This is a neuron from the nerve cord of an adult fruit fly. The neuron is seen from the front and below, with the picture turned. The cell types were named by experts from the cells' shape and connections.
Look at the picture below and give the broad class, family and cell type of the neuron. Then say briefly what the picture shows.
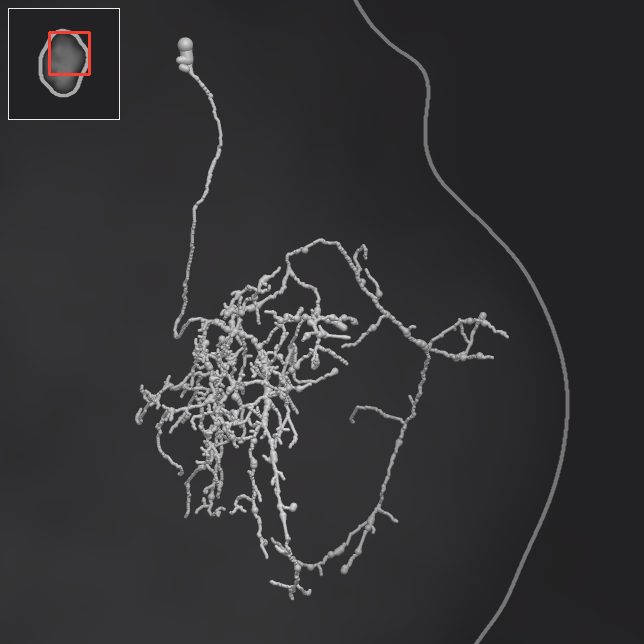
It is a nerve-cord intrinsic neuron. Its family is hemilineage 09B. The cell type is IN09B038. The picture shows dozens of branch ends. In this view it is taller than it is wide.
